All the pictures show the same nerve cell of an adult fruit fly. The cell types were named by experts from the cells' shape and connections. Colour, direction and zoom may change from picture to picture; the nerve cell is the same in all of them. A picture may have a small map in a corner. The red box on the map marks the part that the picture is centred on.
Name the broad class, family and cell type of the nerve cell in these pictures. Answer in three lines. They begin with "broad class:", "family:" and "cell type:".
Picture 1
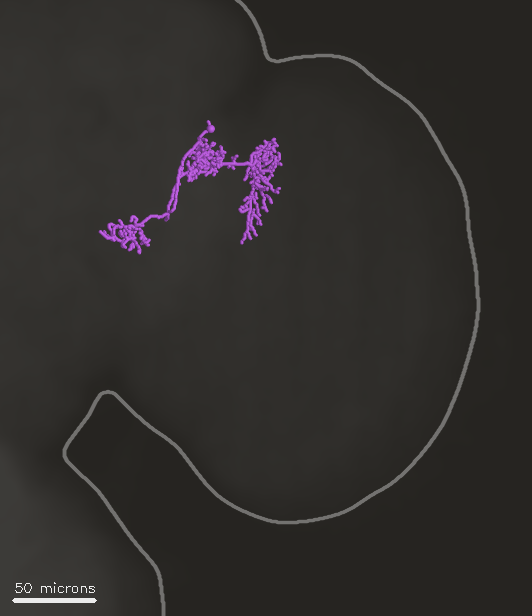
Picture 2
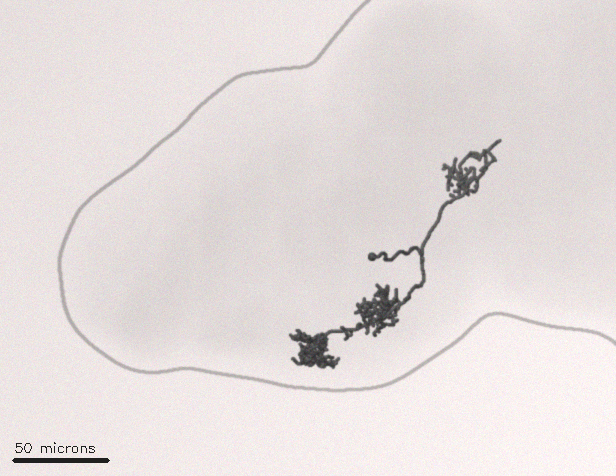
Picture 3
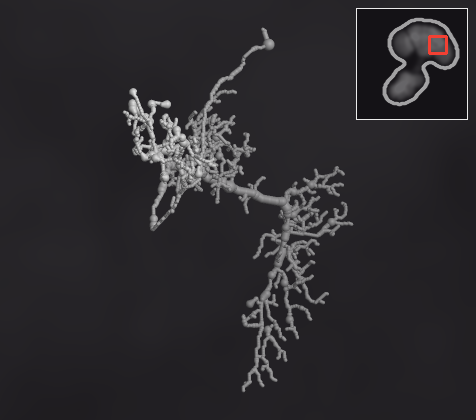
broad class: visual projection neuron
family: hemilineage VPNd1
cell type: LPLC2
